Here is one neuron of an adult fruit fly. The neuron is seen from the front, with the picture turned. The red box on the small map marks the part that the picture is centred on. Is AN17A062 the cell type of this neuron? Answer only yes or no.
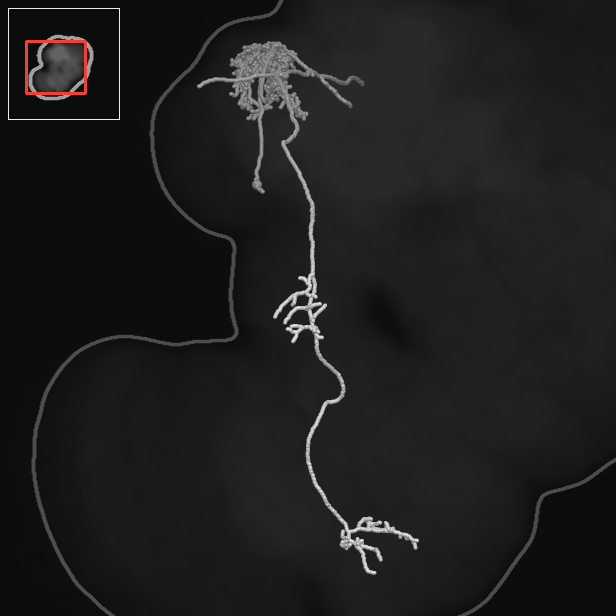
yes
